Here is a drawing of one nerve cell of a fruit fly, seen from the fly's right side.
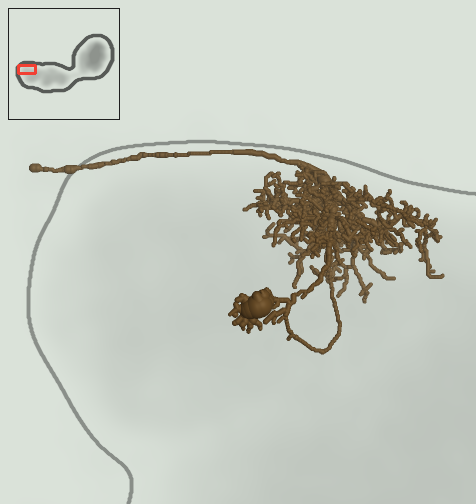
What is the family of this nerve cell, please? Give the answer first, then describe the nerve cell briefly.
The family is hemilineage 06A. It is a motor neuron of the nerve cord. The cell body is in the middle of the picture. Dozens of branch ends can be seen.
